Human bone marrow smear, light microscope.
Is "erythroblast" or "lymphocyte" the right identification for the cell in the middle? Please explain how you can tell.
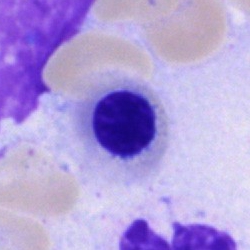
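I'd call it an erythroblast. What tips it for me is the chromatin, dense and stained very dark purple.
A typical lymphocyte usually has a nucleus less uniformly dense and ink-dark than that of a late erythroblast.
Otherwise, the outline is round, and a rim of pale greyish blue cytoplasm surrounds the nucleus on all sides.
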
